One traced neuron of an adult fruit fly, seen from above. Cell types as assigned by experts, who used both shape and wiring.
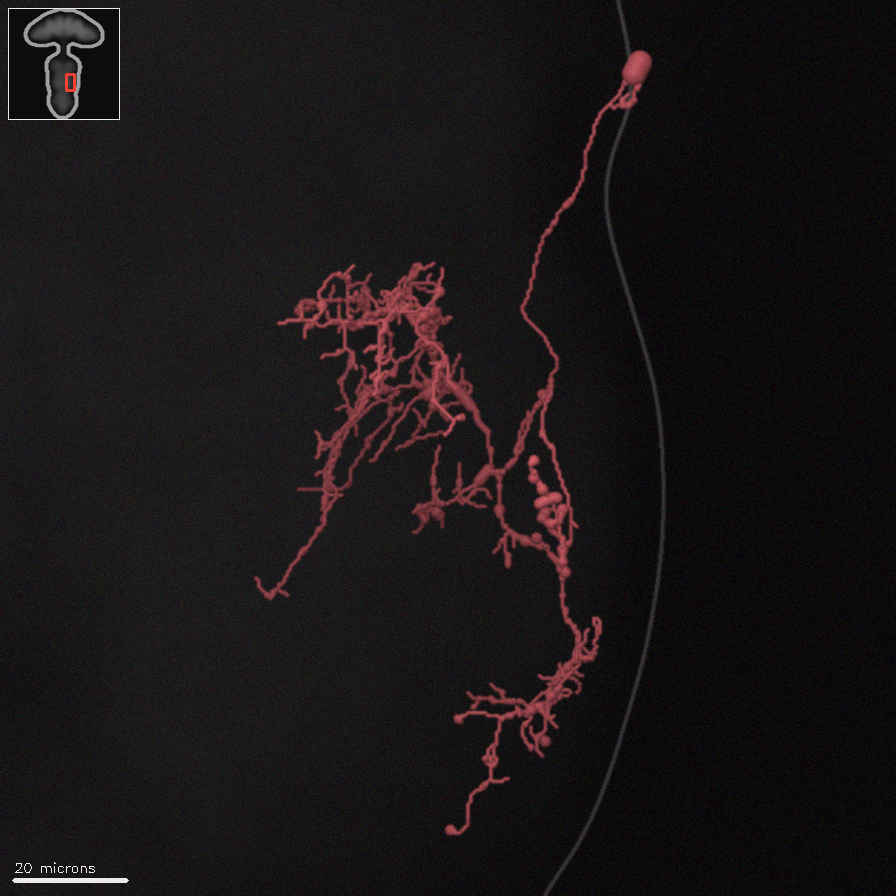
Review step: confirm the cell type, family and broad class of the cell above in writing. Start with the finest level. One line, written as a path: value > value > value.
IN16B101 > hemilineage 16B > nerve-cord intrinsic neuron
